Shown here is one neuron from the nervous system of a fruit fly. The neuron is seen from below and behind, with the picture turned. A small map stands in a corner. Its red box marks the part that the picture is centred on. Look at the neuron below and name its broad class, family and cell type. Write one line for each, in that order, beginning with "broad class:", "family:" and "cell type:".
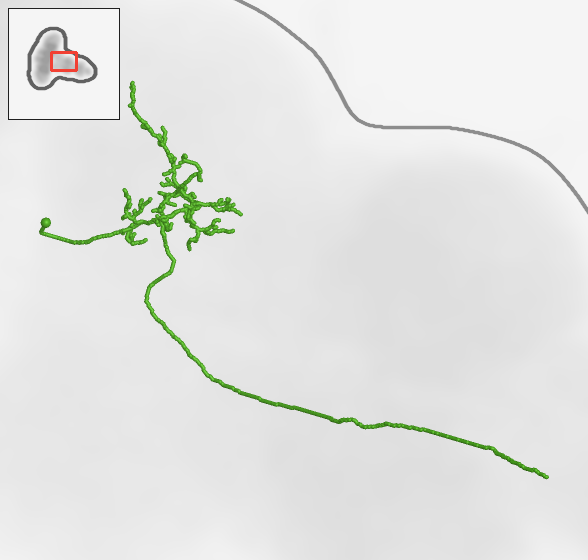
broad class: nerve-cord intrinsic neuron
family: hemilineage 10B
cell type: IN10B055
